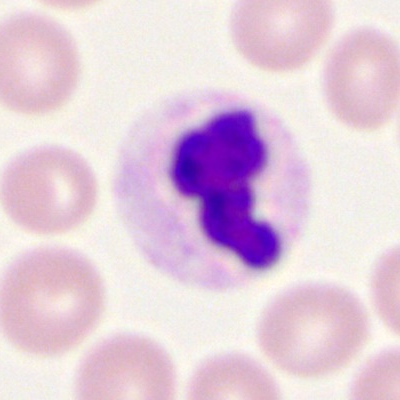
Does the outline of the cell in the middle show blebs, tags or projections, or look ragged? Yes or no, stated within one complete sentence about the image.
No, no projections, blebs or ragged parts break the cell's outline.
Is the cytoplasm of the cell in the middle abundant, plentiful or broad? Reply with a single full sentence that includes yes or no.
Yes, it is abundant cytoplasm that surrounds its nucleus.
